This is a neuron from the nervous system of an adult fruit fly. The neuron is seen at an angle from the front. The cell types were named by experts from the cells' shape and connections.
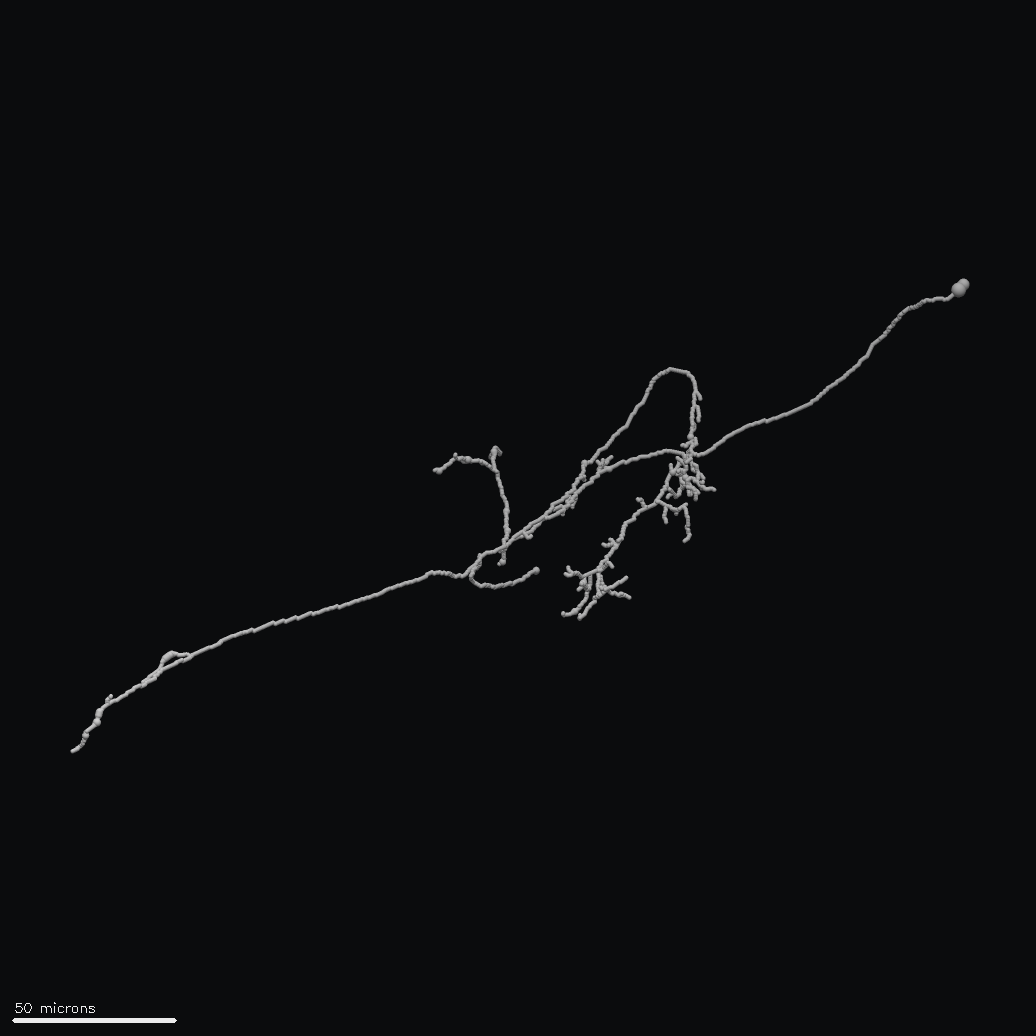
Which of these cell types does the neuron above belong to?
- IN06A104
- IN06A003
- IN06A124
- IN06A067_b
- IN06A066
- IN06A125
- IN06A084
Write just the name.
IN06A104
